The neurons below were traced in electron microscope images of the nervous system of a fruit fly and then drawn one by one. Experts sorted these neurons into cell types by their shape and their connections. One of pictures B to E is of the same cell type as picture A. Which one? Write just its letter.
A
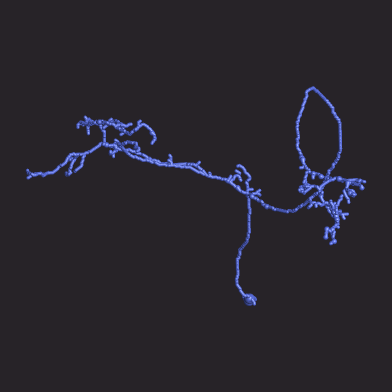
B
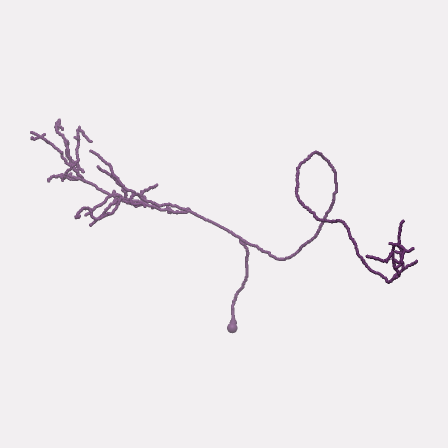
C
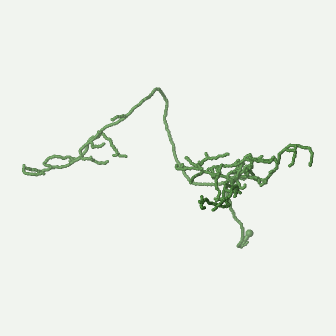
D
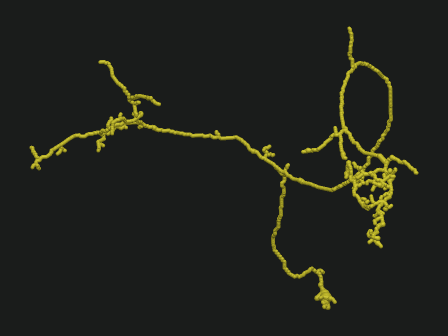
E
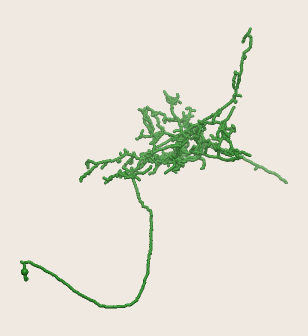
D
